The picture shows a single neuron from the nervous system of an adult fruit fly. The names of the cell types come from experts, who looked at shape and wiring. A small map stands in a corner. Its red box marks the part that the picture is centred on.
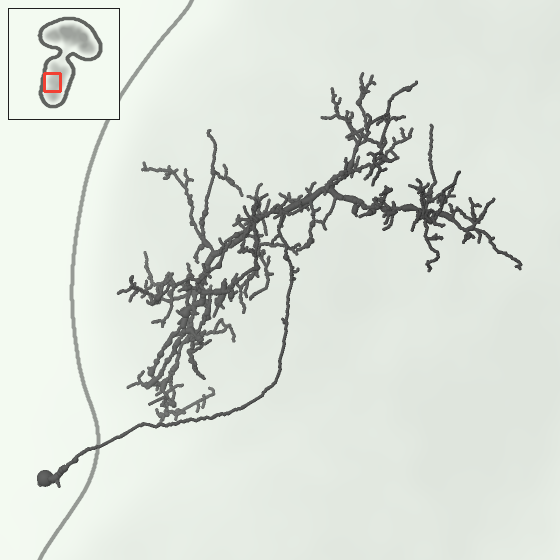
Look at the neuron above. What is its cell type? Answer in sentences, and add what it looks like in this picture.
Its cell type is IN21A028. It is a nerve-cord intrinsic neuron. It is in the nerve cord and does not reach the brain. Its cell body lies at the lower left of the picture. The picture shows more than a hundred branch ends.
